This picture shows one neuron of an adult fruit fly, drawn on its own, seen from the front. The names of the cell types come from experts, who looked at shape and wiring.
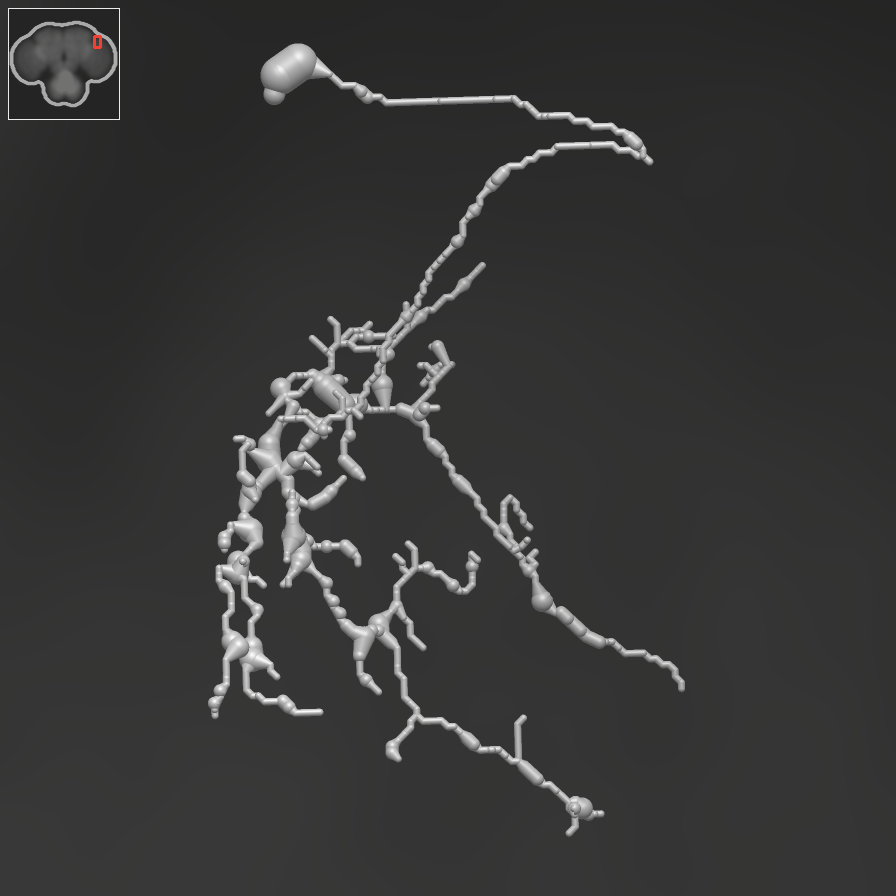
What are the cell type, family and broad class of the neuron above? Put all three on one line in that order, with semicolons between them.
Dm-DRA1; Dm; optic-lobe intrinsic neuron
